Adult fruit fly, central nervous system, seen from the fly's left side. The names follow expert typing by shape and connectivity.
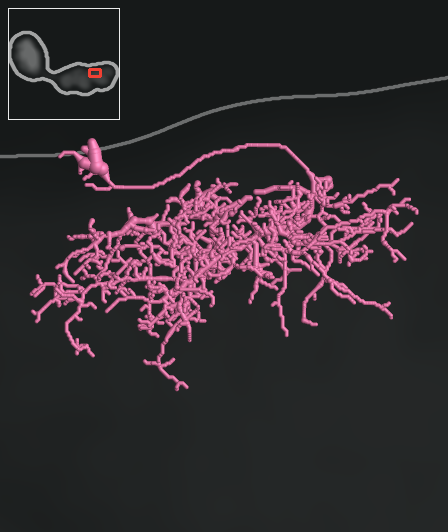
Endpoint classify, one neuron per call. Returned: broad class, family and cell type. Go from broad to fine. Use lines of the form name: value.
broad class: nerve-cord intrinsic neuron
family: hemilineage 19A
cell type: IN19A036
